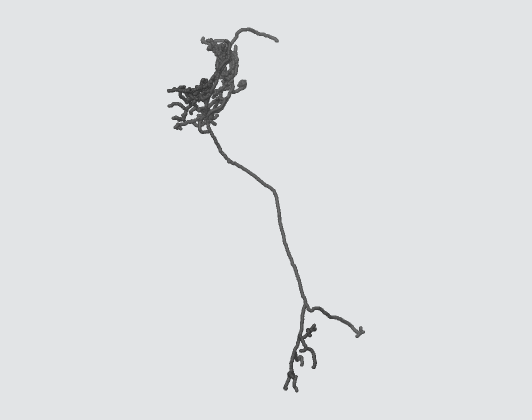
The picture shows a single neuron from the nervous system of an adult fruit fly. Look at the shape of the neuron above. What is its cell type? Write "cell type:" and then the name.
cell type: DNg58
